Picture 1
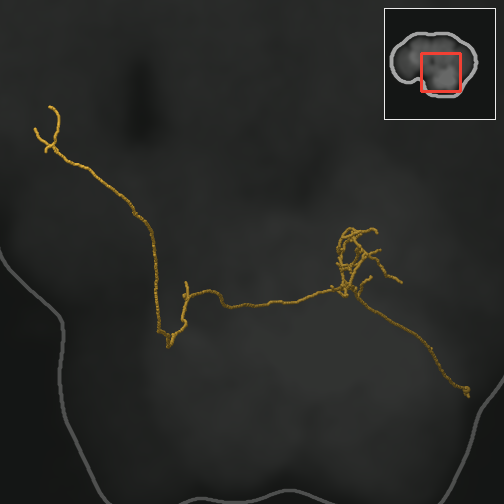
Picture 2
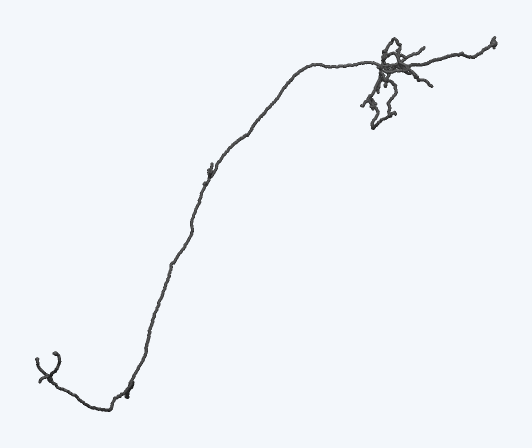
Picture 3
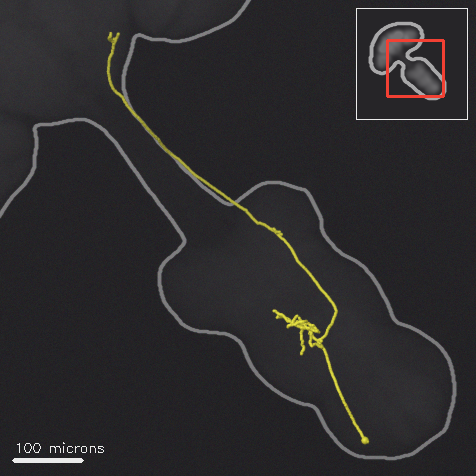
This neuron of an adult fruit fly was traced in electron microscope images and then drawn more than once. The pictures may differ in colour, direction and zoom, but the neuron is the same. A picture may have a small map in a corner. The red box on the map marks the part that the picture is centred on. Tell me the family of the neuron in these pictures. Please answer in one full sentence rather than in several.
The family grouping of the neuron is hemilineage 07B.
